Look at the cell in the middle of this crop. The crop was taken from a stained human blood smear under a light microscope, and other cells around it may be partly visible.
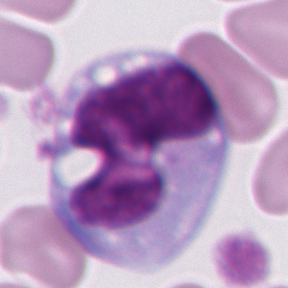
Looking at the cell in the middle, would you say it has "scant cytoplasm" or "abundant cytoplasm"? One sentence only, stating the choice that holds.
Abundant cytoplasm fills the cell around its nucleus.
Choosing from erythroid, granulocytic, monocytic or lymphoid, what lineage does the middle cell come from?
monocytic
